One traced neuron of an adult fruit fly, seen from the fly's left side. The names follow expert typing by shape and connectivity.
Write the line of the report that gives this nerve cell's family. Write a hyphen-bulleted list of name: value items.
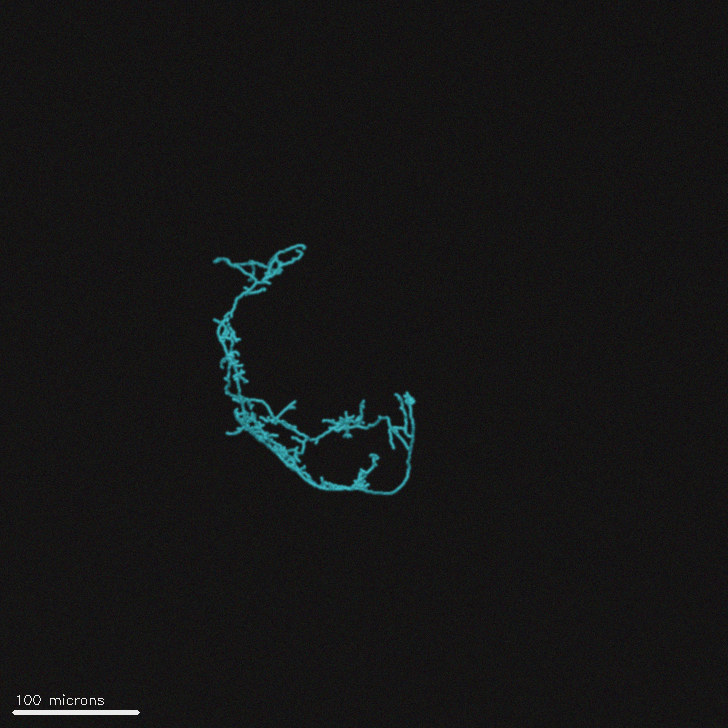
- family: hemilineage 19A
